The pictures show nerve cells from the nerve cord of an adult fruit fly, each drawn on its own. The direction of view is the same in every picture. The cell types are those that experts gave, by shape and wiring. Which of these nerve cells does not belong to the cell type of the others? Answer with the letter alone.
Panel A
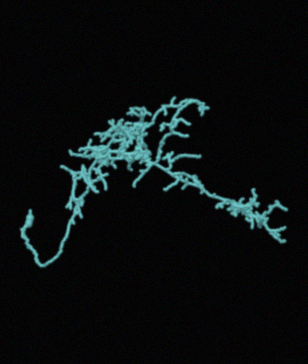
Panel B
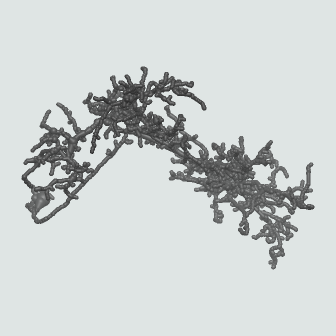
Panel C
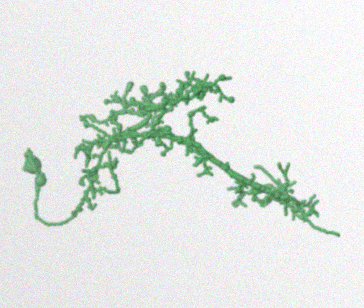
B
